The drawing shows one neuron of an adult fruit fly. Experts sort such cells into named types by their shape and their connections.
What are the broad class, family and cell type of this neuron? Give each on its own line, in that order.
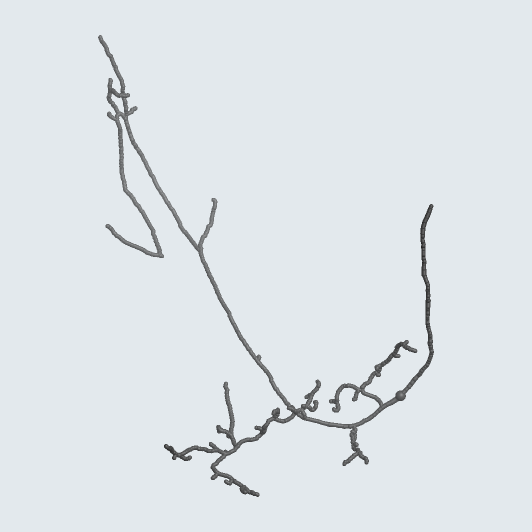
sensory neuron entering the nerve cord
class mechanosensory tactile
SNta13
